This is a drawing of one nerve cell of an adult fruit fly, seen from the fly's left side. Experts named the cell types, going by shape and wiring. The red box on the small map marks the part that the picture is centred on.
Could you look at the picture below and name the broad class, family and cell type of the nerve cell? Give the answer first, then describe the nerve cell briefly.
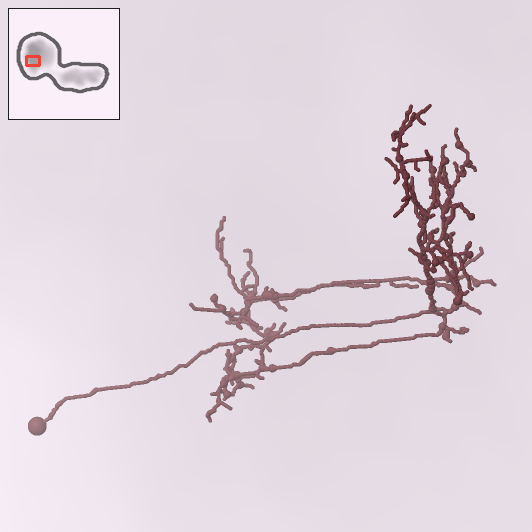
It is an optic-lobe intrinsic neuron. The family is Y. Its cell type is Y14. Its cell body lies at the lower left of the picture. The picture shows dozens of branch ends.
